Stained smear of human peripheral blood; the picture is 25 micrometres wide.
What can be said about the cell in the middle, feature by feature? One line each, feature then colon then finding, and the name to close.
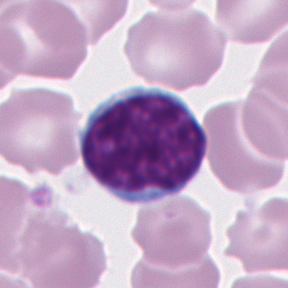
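Outline: round and smooth.
Nucleus: single round mass, no lobes.
Nuclear share: fills almost the whole cell.
Chromatin: dark purple, coarsely clumped.
Name: typical lymphocyte.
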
